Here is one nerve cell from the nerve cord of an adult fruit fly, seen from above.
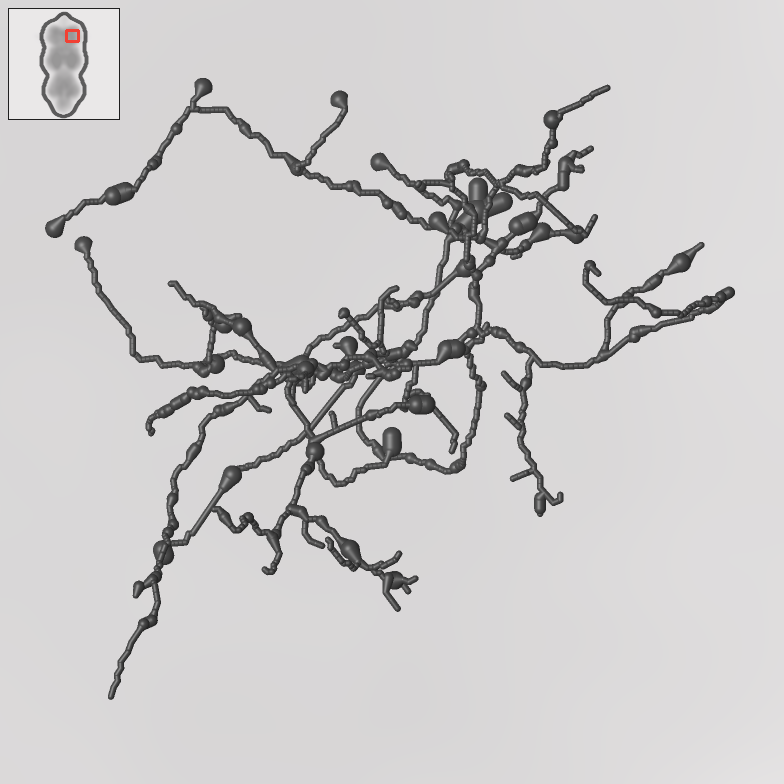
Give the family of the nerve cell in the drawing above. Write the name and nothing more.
hemilineage 01B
